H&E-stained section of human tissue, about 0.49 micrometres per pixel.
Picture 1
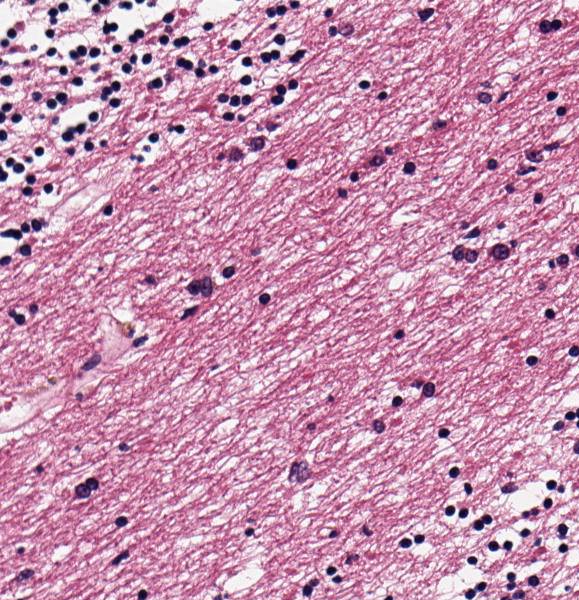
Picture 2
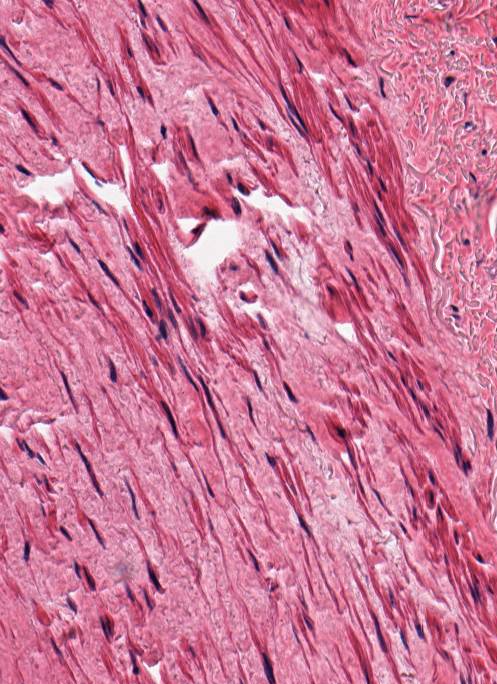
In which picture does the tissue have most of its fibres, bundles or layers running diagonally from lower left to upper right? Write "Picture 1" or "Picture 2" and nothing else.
Picture 1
